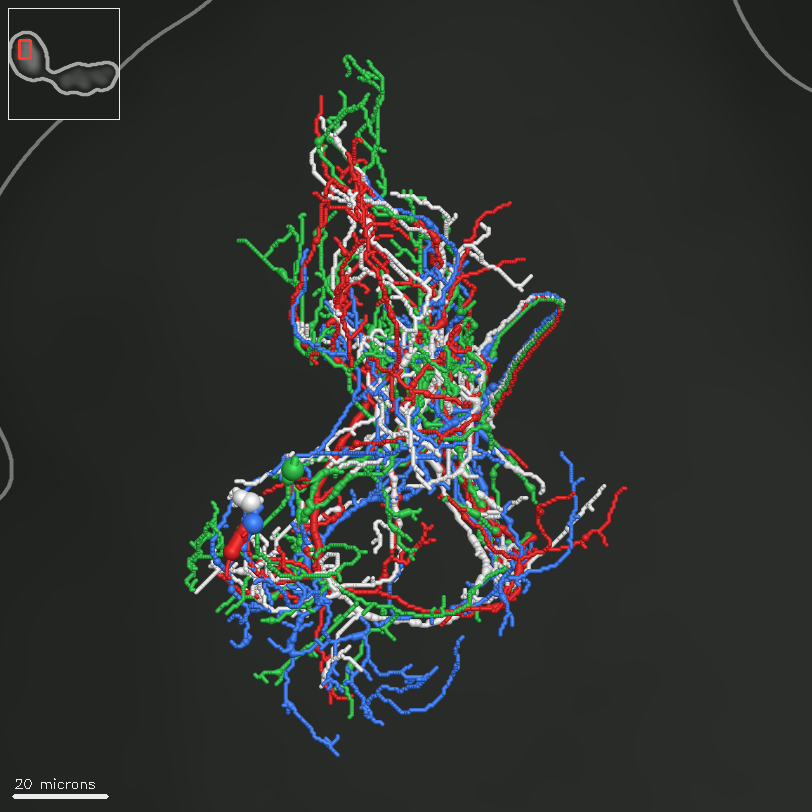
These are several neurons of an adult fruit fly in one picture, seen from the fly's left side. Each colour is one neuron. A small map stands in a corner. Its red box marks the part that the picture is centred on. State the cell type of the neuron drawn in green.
CL062_b3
